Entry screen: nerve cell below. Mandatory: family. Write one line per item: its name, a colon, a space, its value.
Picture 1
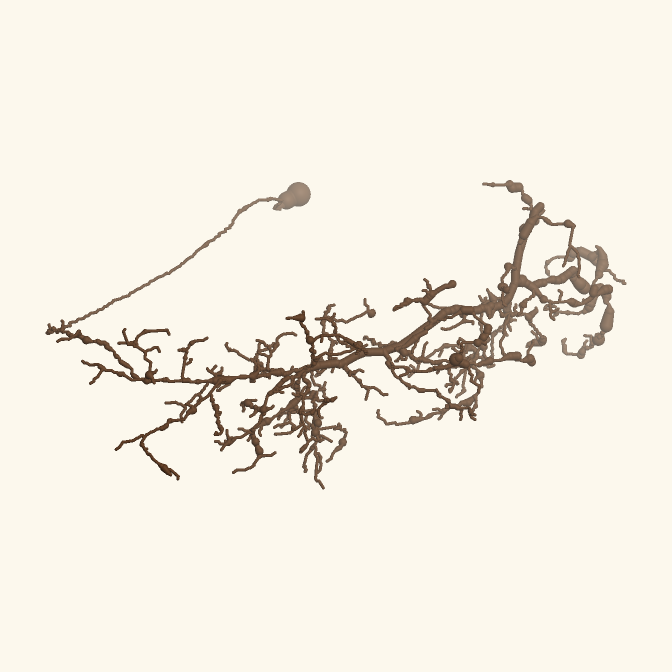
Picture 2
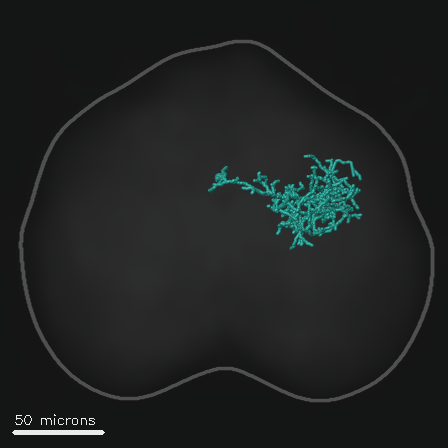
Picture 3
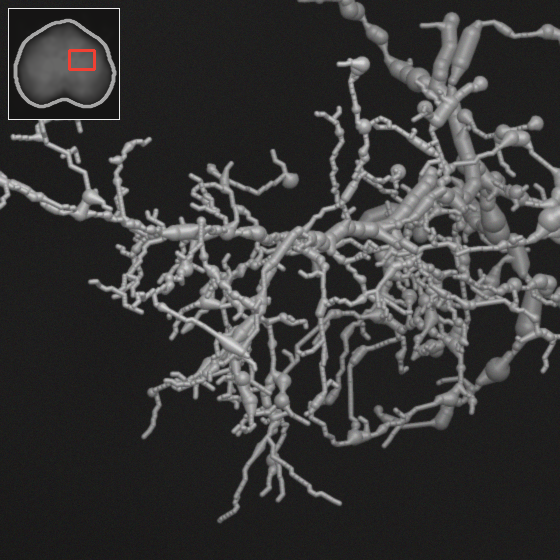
family: hemilineage 12B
